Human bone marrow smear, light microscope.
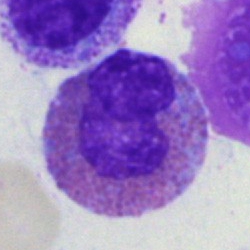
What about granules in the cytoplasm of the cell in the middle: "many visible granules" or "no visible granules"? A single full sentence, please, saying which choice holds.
In the cytoplasm of this cell, many granules are visible.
